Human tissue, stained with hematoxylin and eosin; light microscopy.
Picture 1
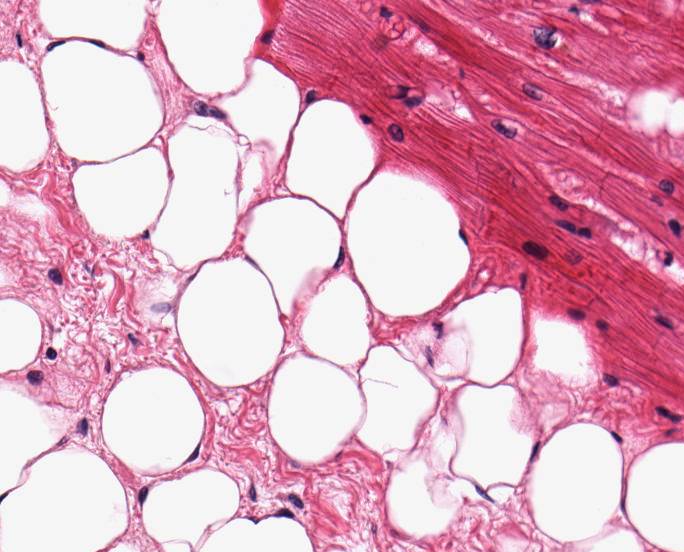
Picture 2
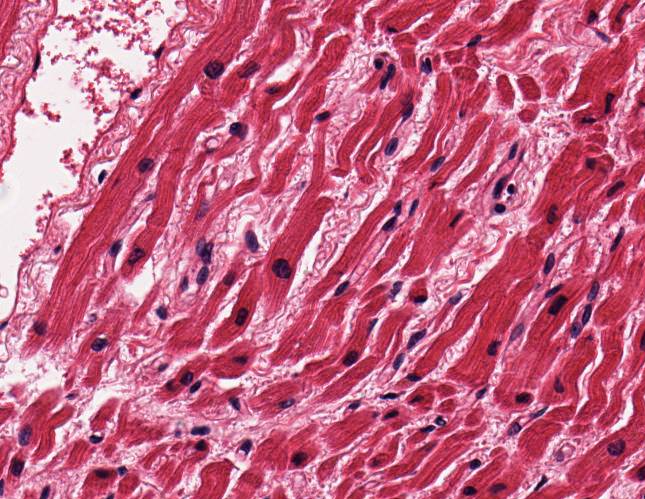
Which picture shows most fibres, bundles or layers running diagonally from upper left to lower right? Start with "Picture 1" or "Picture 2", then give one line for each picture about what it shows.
Picture 1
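Picture 1: The muscle fibres run obliquely from upper left down toward lower right.
Picture 2: Across most of the field the muscle fibres run diagonally from lower left to upper right.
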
